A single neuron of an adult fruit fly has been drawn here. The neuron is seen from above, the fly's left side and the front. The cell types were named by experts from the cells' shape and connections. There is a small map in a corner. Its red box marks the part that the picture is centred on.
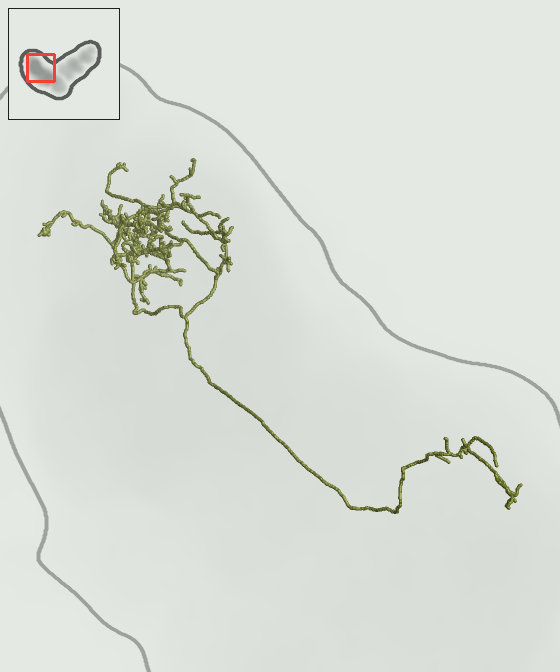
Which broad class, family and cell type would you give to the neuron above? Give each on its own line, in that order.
central-brain intrinsic neuron
LHAD
LHAD1j1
